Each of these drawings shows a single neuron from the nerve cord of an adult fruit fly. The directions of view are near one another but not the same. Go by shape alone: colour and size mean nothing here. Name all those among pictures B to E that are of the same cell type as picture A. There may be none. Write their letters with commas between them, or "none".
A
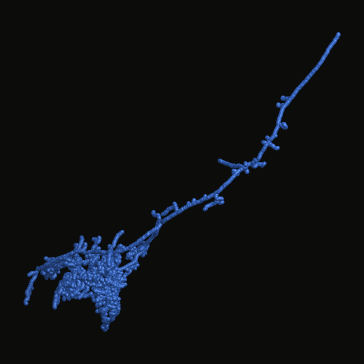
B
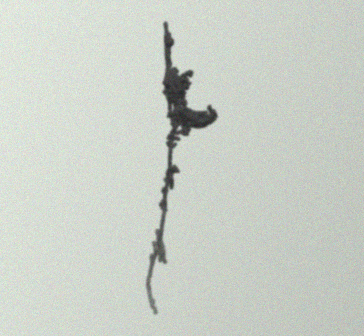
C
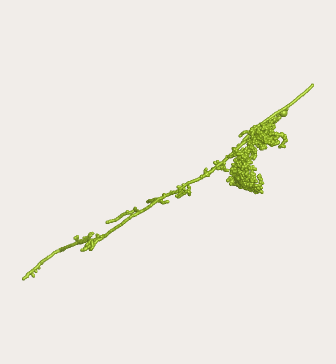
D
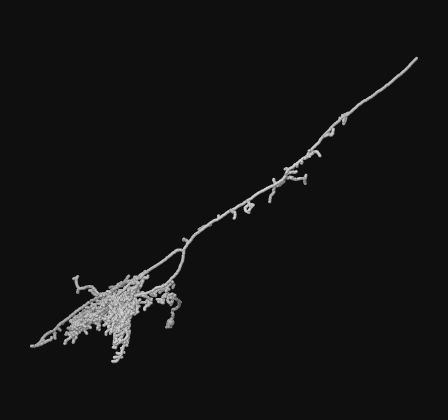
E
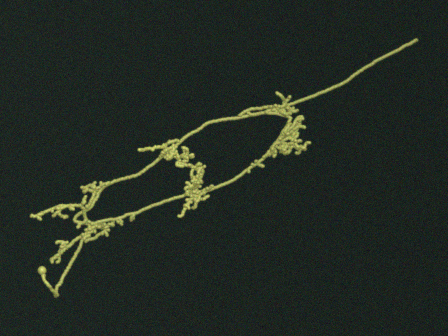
B, C, D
